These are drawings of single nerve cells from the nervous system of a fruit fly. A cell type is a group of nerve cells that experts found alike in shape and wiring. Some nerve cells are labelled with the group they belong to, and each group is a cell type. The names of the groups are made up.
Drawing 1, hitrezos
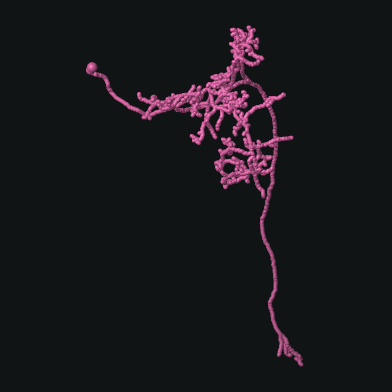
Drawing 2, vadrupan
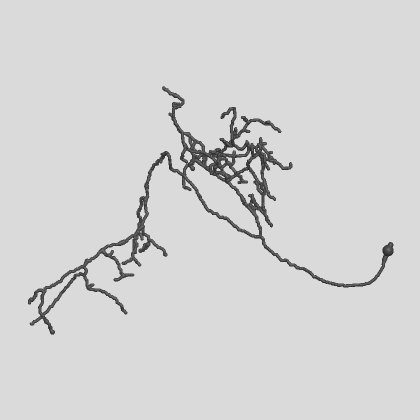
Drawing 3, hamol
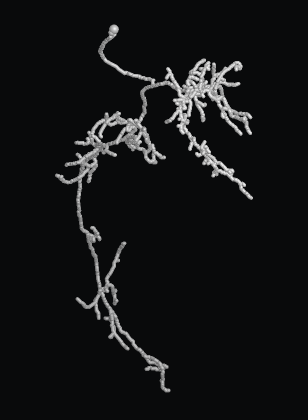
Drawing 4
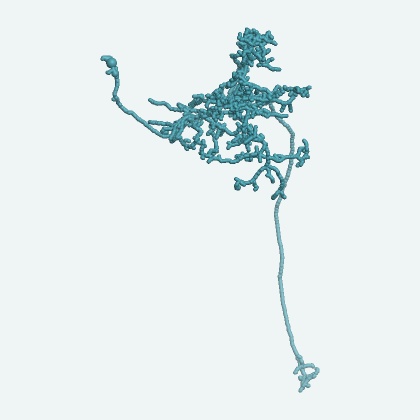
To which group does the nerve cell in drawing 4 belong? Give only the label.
hitrezos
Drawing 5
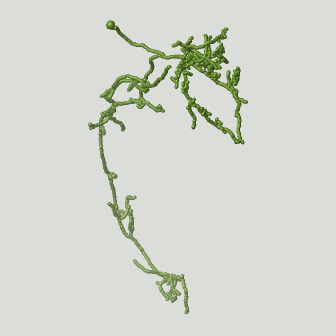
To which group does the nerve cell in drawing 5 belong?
hamol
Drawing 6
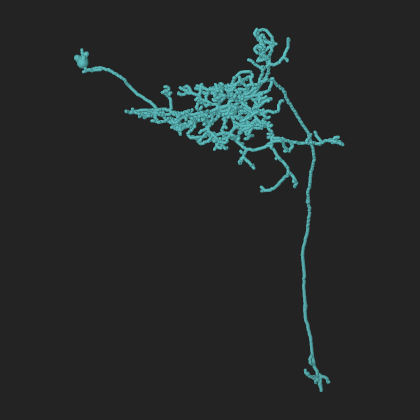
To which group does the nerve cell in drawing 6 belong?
hitrezos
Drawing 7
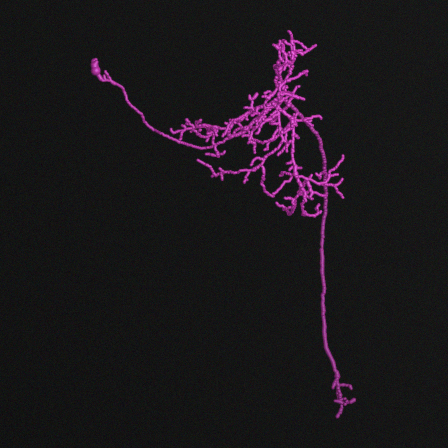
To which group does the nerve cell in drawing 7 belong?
hitrezos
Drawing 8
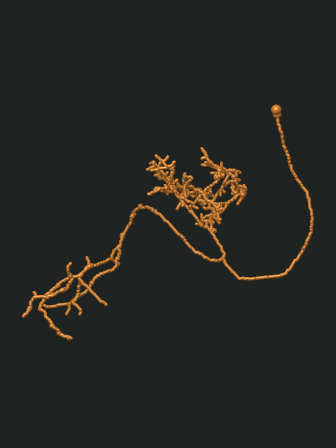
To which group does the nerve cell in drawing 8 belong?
vadrupan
